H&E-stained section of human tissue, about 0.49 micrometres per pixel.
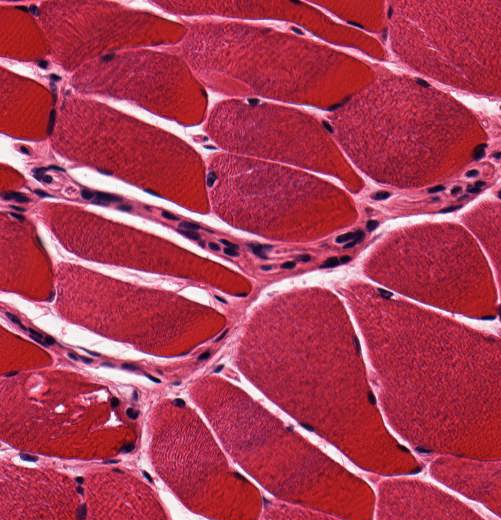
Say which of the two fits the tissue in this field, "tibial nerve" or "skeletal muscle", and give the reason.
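Answer: skeletal muscle.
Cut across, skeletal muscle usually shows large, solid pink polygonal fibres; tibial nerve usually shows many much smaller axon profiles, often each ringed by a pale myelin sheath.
Here the fibres are polygonal to rounded, fairly straight-sided where they abut, with deep, fairly even red cytoplasm. Their nuclei sit at the periphery.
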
